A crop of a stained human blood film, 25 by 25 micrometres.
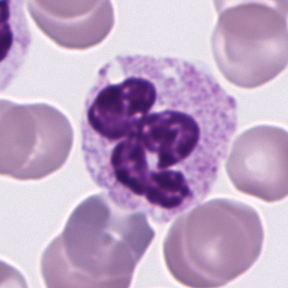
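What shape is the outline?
Roughly round.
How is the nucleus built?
It is split into at least three lobes joined by narrow strands, with no nucleoli visible.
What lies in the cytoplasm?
Fine lilac granules, scattered evenly.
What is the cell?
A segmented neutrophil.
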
